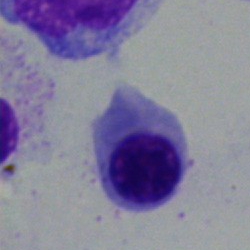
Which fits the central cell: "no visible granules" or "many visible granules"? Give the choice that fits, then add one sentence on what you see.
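No visible granules. No granules are seen in the cytoplasm.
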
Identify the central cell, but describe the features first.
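The outline narrows to a blunt point at the top and is rounded at the bottom. The nucleus lies in the lower part of the cell, so most of the cytoplasm sits above it. The chromatin is dark purple and clumped, with a few lighter patches. This cell is an erythroblast.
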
